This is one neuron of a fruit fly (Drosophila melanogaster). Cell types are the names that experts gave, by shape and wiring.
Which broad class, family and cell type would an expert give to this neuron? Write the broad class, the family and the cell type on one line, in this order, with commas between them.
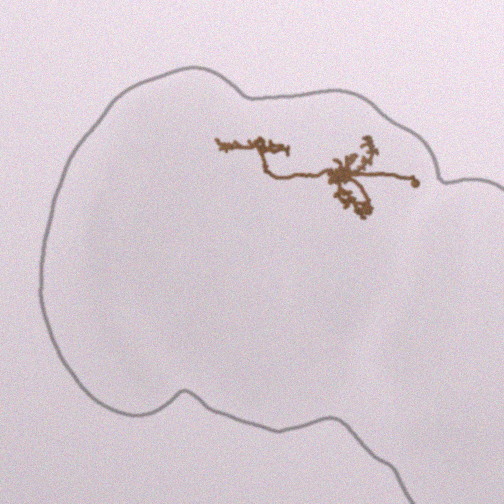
central-brain intrinsic neuron, hemilineage CLp2, SMP275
